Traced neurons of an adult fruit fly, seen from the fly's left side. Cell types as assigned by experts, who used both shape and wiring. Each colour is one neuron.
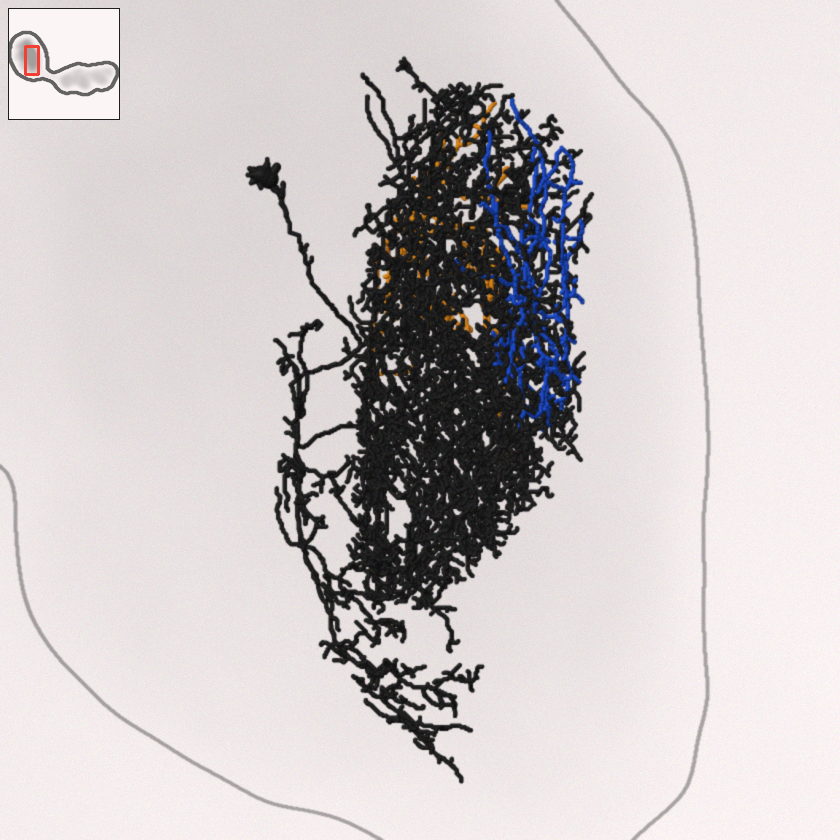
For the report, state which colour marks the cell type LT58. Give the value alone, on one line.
black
